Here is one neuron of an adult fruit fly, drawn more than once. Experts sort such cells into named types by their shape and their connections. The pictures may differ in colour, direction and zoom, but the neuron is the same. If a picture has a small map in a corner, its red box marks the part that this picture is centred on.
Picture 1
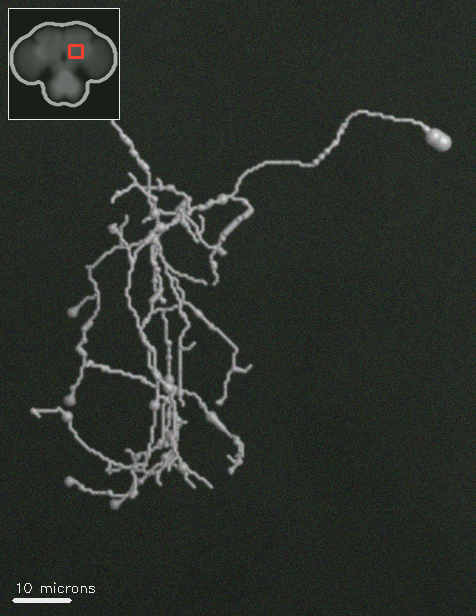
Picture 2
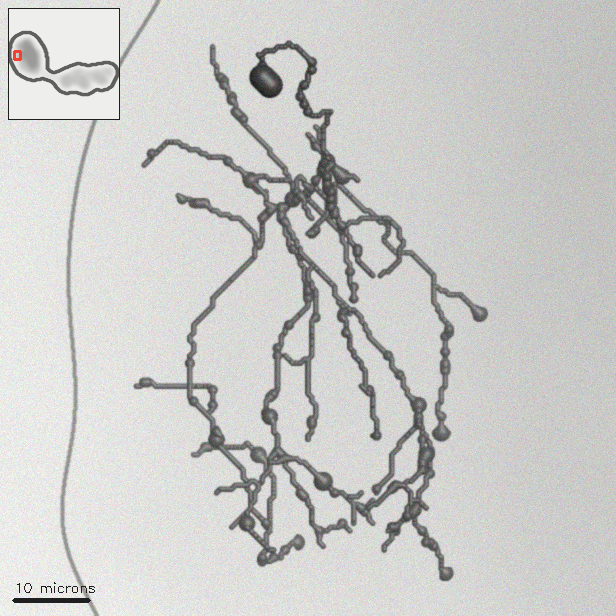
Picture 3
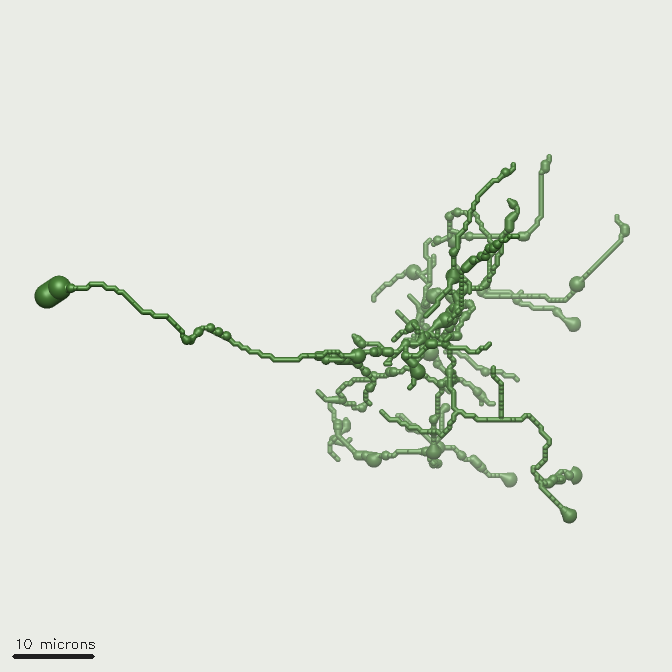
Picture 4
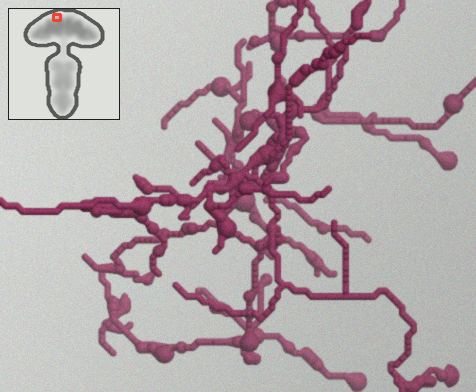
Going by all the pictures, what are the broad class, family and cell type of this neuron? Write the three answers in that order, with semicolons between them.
central-brain intrinsic neuron; hemilineage ALl1_dorsal; CB2845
